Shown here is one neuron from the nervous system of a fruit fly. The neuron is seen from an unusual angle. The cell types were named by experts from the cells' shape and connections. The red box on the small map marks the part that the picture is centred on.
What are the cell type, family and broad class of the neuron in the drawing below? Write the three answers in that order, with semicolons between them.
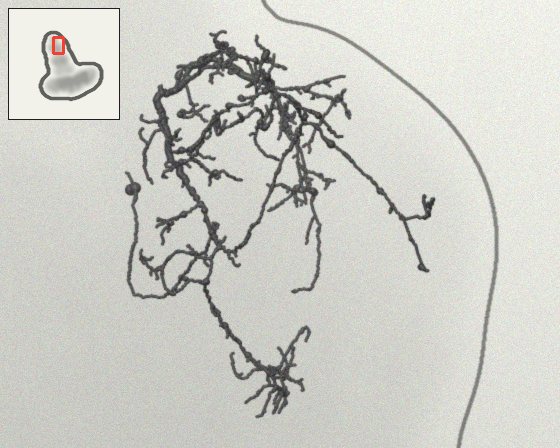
IN04B096; hemilineage 04B; nerve-cord intrinsic neuron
